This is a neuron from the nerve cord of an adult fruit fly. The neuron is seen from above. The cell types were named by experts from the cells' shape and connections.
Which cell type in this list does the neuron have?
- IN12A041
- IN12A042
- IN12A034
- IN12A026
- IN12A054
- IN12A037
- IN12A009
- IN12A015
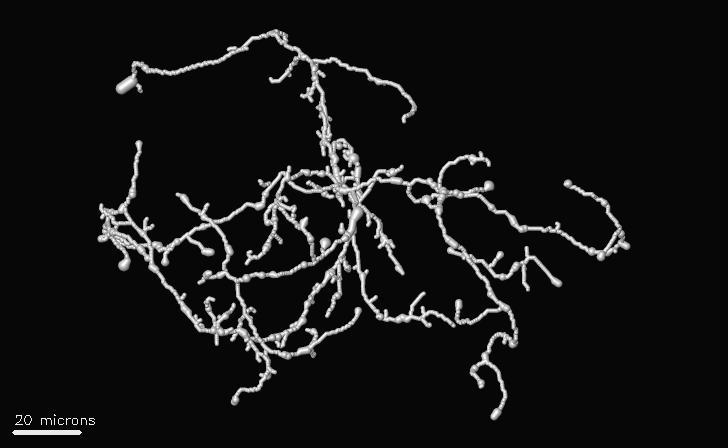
IN12A042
